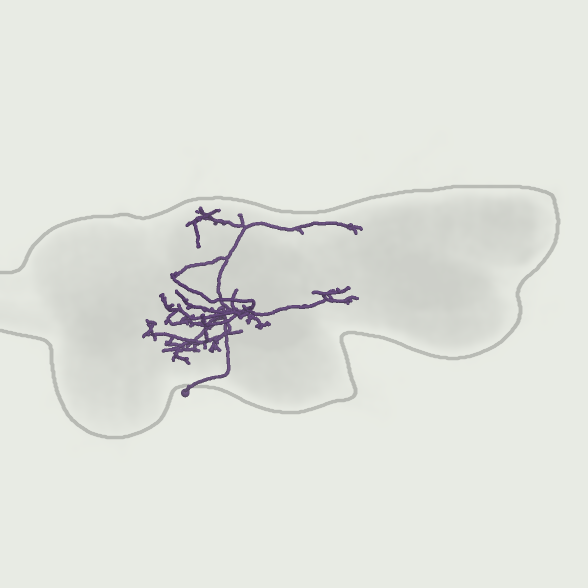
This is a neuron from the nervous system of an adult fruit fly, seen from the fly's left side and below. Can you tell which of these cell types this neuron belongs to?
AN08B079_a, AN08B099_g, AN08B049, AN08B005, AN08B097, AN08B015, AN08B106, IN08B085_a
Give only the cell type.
IN08B085_a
